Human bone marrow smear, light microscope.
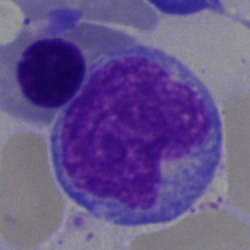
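Monocyte, bone marrow smear. Nucleus deeply notched at lower right; chromatin finely granular, lacy, not clumped. Cytoplasm widest at lower right beside the notch, paler within the notch.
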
